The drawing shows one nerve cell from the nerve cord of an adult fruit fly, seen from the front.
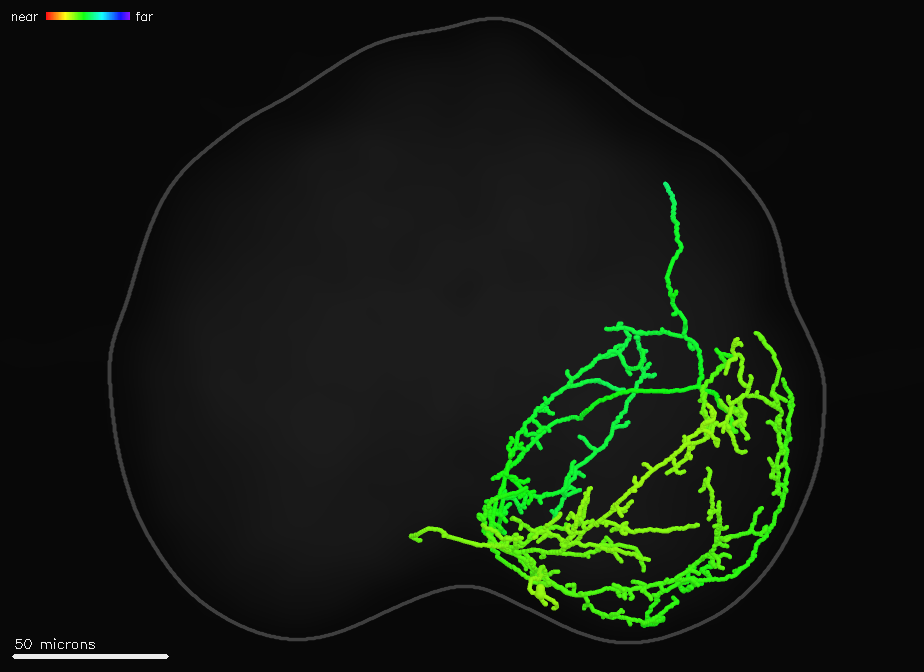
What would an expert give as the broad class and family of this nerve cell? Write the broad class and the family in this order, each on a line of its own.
nerve-cord intrinsic neuron
hemilineage 04B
